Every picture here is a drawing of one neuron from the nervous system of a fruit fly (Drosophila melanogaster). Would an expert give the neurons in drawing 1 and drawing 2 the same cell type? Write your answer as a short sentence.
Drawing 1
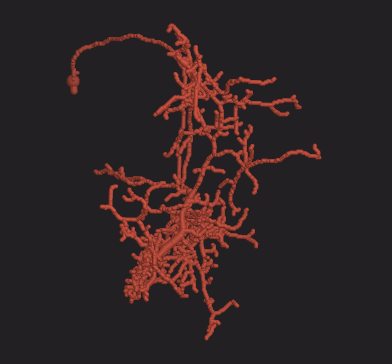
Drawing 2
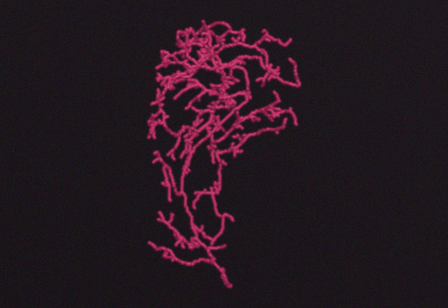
They are of different cell types.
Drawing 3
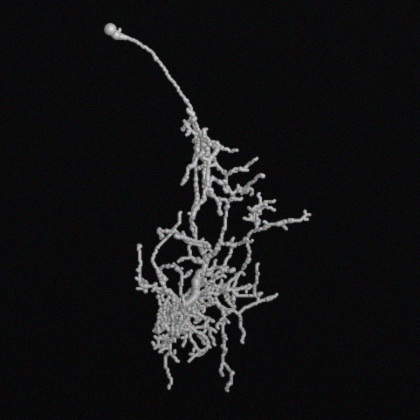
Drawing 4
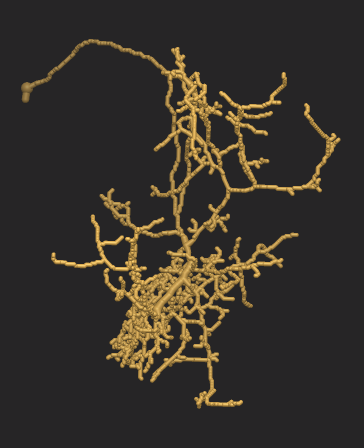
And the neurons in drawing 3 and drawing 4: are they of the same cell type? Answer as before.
They are of the same cell type.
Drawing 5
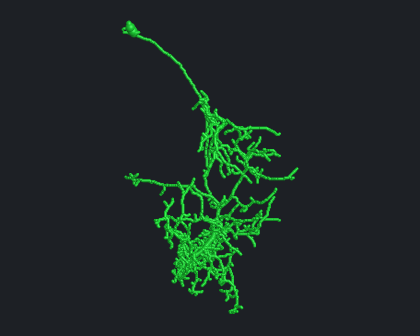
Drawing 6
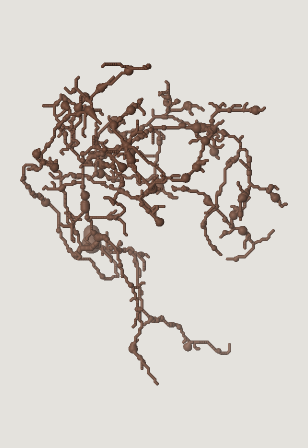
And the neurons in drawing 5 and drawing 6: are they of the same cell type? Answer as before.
They are of different cell types.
